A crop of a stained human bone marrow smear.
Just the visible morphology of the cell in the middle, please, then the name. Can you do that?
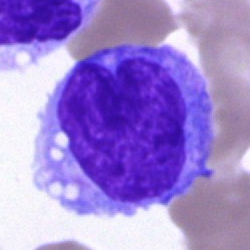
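First, the nucleus: a notch at its top gives it a heart-like shape, and it fills most of the cell. Second, the chromatin, which is fine and lacy rather than coarsely clumped. Third, the cytoplasm, where several small round clear vacuoles lie at the lower left. Last, the name: this is a blast.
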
